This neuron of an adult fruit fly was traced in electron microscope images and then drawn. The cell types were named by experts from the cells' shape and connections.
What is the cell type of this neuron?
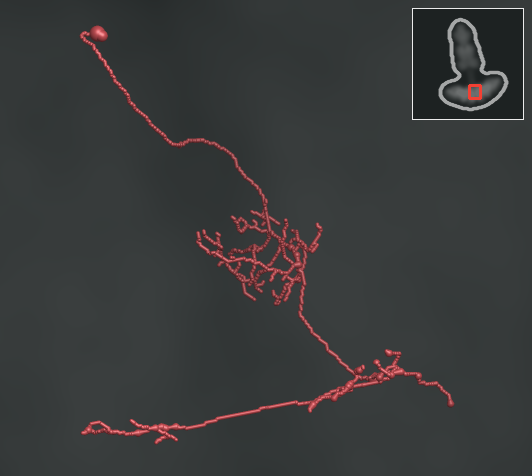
FS1A_a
